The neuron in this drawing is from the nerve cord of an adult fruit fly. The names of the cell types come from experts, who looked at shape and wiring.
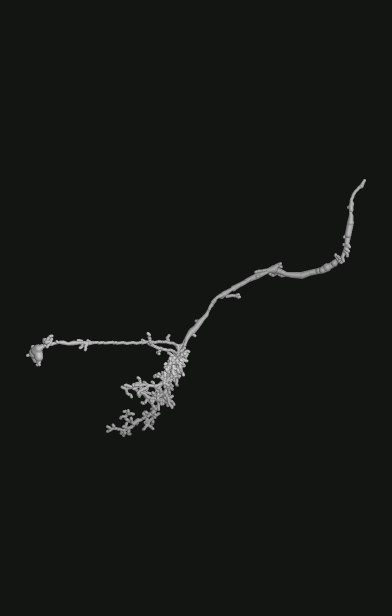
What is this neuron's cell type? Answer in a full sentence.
The cell type is PSI.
